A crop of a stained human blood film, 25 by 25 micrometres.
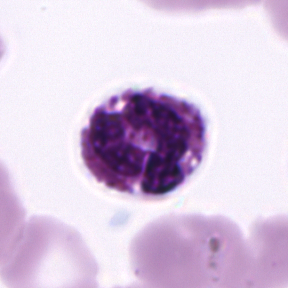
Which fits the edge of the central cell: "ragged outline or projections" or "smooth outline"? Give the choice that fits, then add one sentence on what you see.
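Smooth outline. The cell surface has no projections.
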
